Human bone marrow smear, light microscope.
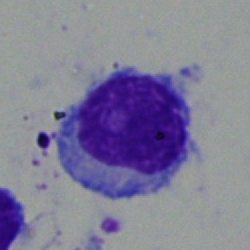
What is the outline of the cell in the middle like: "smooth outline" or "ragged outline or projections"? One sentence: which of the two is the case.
The cell's outline is ragged or frayed, or has projections, blebs or tags.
